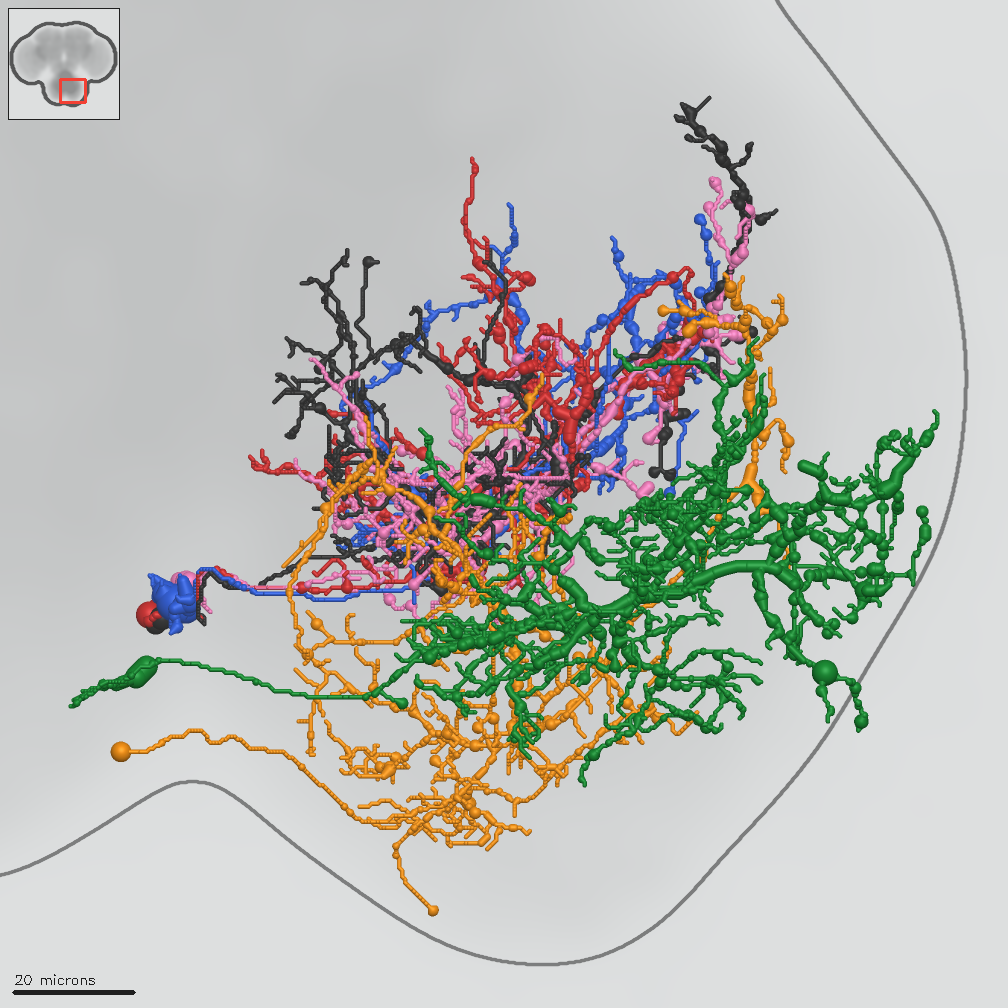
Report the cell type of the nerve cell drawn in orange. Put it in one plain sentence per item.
The cell type is IN13B070.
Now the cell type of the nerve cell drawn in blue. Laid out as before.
The cell type is IN13B089.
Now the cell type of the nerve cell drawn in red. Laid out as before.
The cell type is IN13B056.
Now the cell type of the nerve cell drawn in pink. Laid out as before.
The cell type is IN13B061.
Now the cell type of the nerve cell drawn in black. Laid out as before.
The cell type is IN13B077.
